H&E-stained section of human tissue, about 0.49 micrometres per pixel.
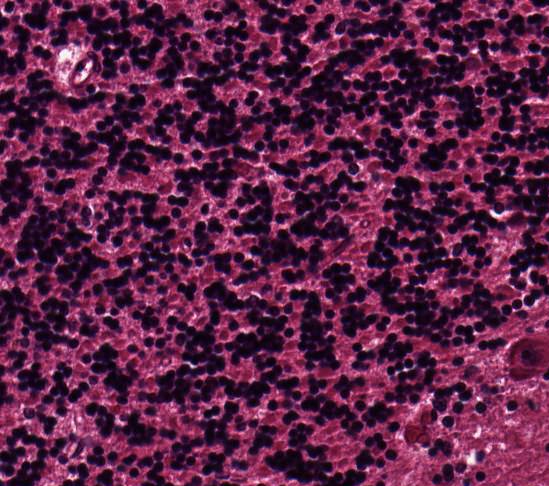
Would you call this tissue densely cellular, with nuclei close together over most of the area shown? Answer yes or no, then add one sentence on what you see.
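Yes. Most of the field is filled by densely packed small round dark nuclei.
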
